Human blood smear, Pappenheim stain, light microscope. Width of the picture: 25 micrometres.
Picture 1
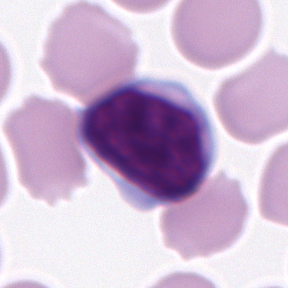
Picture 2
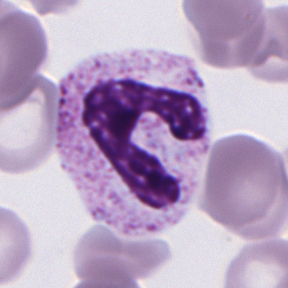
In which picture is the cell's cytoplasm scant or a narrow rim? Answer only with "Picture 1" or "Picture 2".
Picture 1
